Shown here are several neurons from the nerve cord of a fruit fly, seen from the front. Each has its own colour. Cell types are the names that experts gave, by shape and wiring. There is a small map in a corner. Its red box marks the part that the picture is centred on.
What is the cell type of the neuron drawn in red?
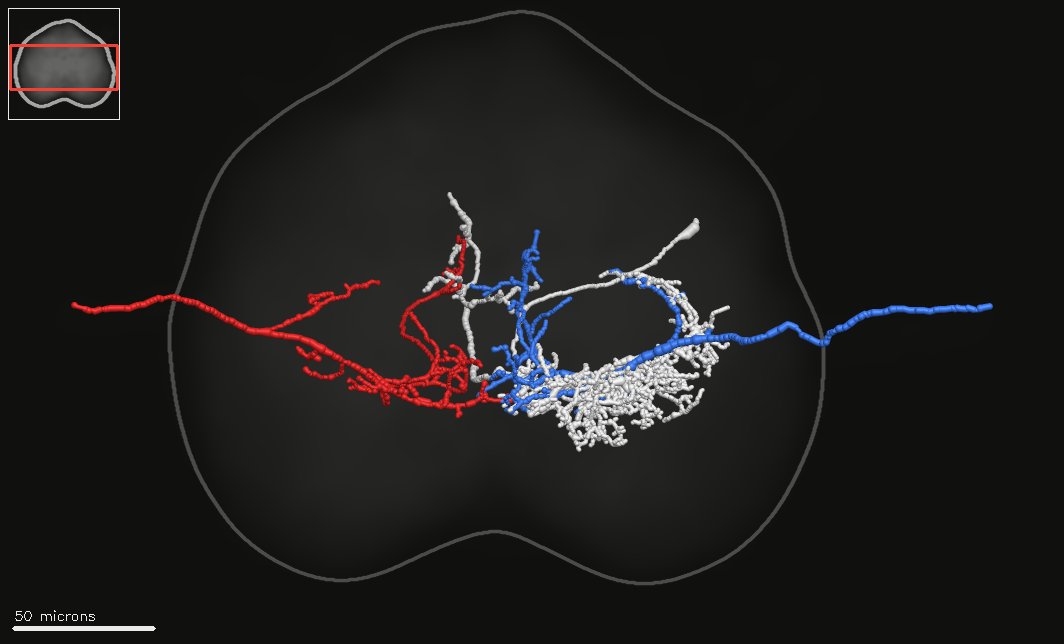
SNpp62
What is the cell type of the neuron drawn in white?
IN23B006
